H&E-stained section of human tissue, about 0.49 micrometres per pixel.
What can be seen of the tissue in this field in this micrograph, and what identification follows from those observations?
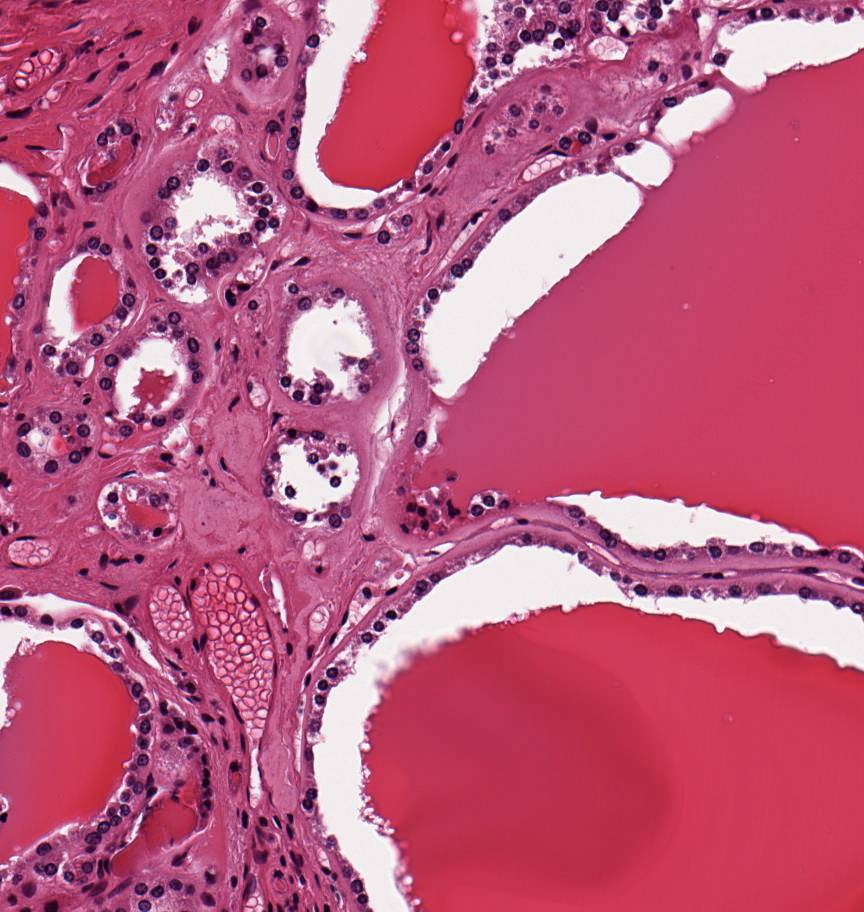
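The right half of the field is occupied by large follicles filled with homogeneous pink colloid. A single layer of flattened cells with small round dark nuclei lines these large follicles, whereas cuboidal cells with round dark nuclei line the small follicles. Between the follicles lies pink fibrous stroma with scattered spindle-shaped nuclei. The tissue is thyroid.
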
